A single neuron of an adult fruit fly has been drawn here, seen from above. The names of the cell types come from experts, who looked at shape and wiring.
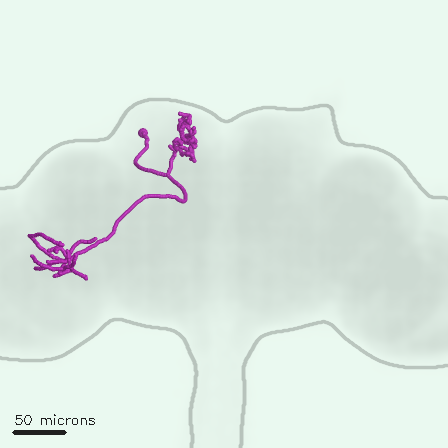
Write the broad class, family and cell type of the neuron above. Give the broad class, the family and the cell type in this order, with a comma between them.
central-brain intrinsic neuron, hemilineage ALv1, M_vPNml87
